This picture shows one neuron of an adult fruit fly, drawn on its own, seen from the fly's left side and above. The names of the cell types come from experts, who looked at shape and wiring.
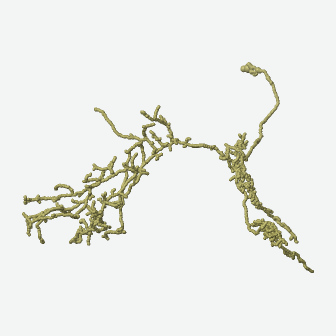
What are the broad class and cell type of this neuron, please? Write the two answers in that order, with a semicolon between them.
central-brain intrinsic neuron; ATL017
